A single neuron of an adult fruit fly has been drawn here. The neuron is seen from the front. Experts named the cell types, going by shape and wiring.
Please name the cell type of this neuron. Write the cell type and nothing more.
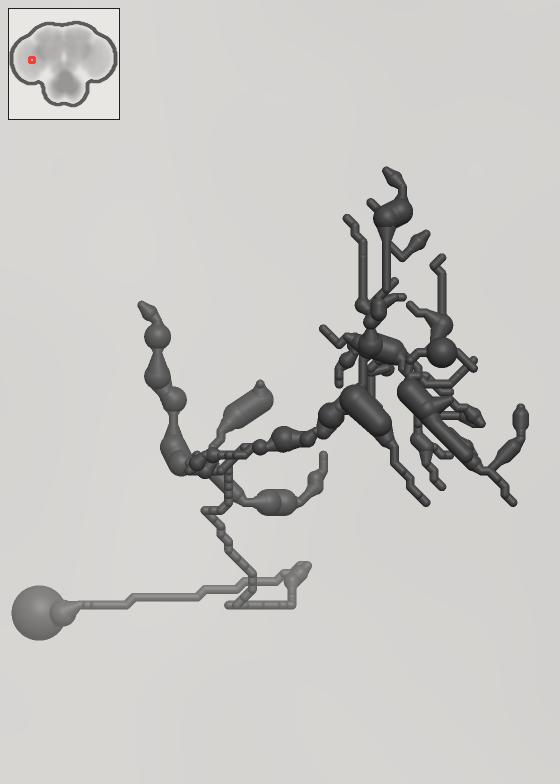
T5b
